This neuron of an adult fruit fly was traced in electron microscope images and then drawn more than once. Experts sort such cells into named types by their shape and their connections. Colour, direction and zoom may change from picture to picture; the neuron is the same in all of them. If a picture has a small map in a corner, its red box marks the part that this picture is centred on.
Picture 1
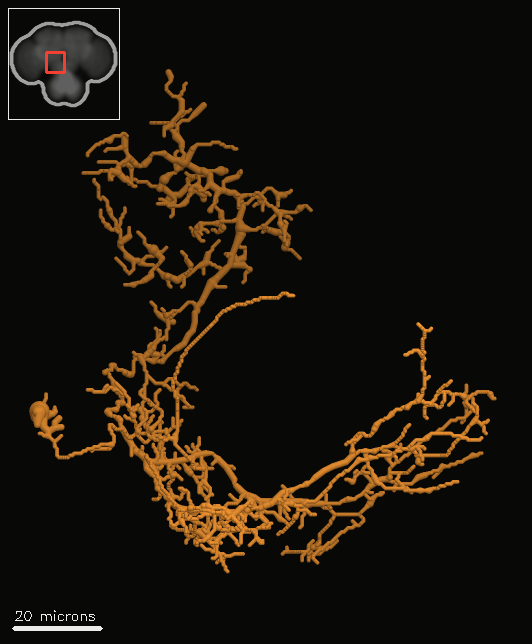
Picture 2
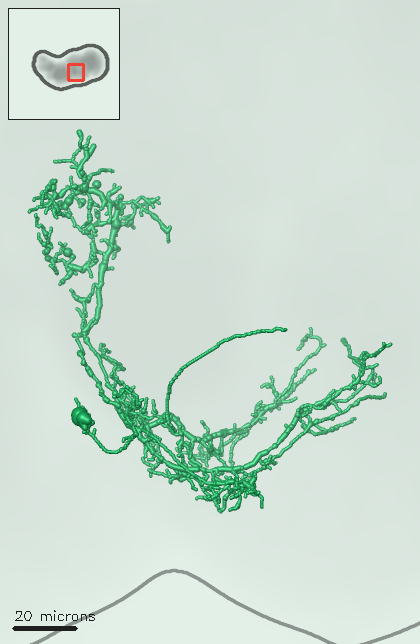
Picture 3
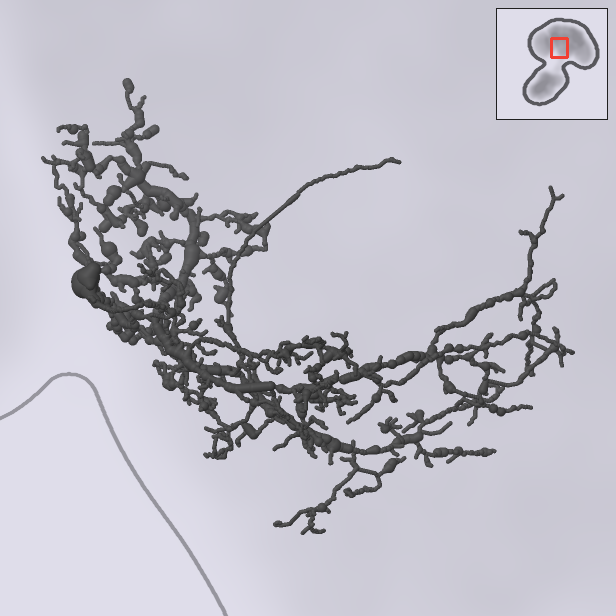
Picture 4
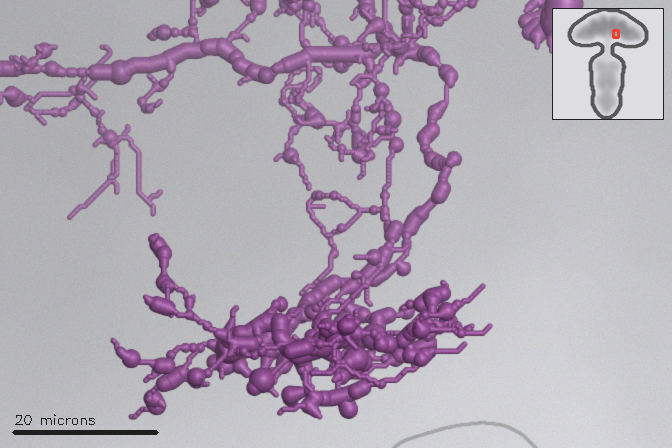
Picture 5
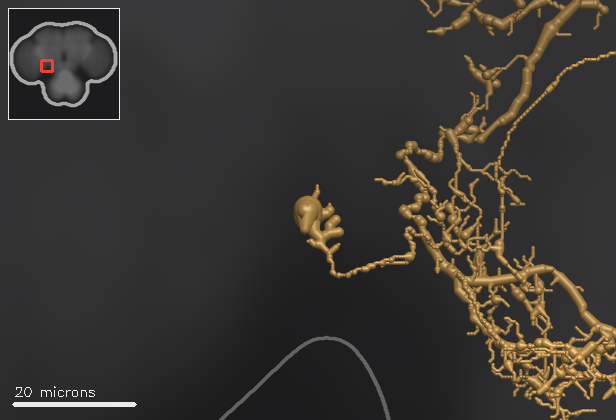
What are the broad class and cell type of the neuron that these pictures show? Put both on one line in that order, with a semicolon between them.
central-brain intrinsic neuron; GNG306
